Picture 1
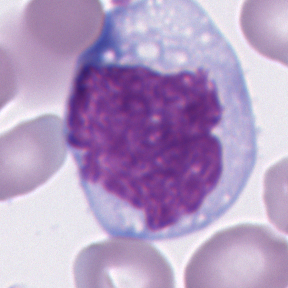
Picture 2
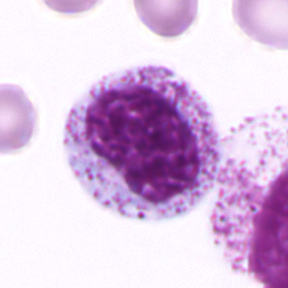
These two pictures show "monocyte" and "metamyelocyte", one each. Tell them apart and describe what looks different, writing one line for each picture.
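In picture 1 we see a monocyte: No granules are seen in the cytoplasm.
In picture 2 we see a metamyelocyte: Many small pinkish-red granules are scattered through the cytoplasm all around the nucleus.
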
